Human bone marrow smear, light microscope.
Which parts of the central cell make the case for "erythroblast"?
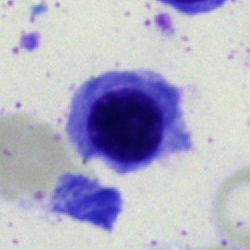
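Let me see what fits an erythroblast: the cytoplasm here is blue, and that sits well with the name.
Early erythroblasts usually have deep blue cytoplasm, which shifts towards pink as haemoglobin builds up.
Otherwise, the nuclear chromatin is very dark and dense, and the cytoplasm shows no granules. The outline is irregular and bumpy, most of all on the right side.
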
